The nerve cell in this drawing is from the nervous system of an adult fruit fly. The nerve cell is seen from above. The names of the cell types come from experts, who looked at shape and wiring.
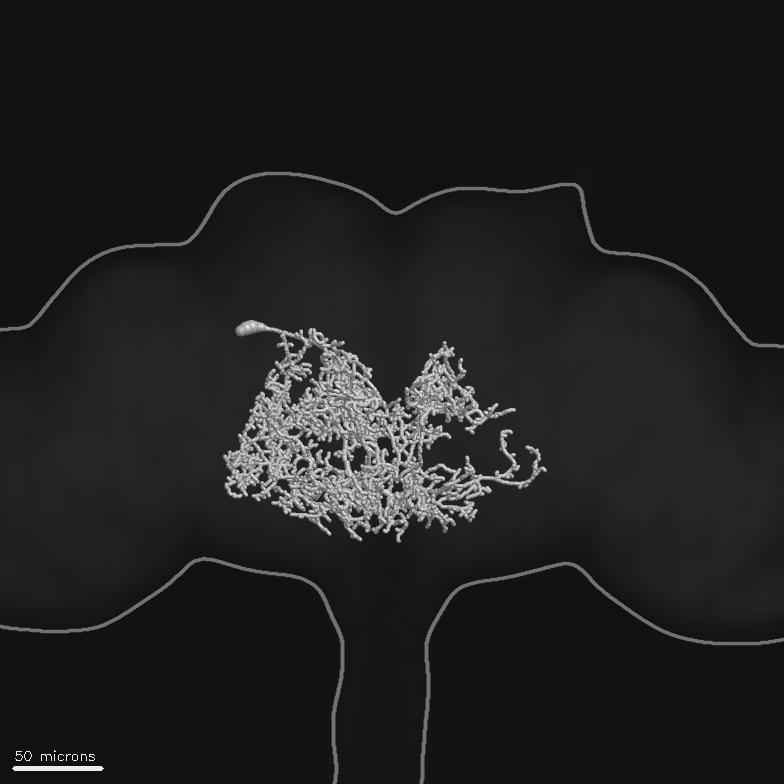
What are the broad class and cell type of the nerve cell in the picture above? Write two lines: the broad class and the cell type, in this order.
central-brain intrinsic neuron
GNG011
